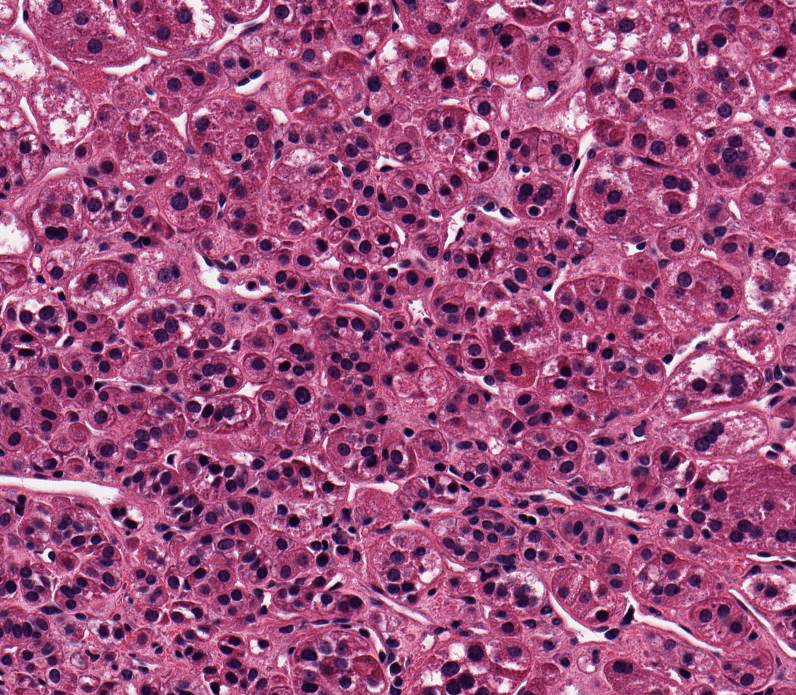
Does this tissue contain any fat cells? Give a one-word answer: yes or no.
No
